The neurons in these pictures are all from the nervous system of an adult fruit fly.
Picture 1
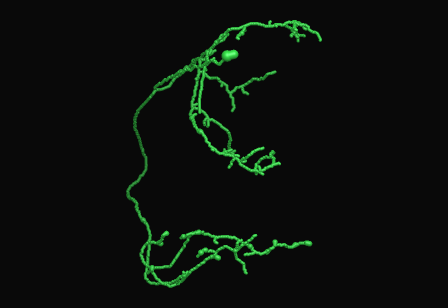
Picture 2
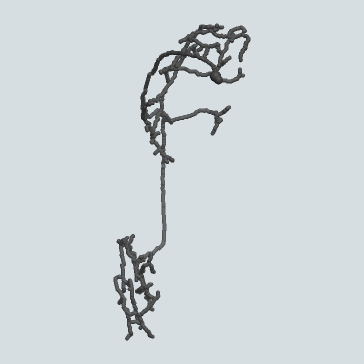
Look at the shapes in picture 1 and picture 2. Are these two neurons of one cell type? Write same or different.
different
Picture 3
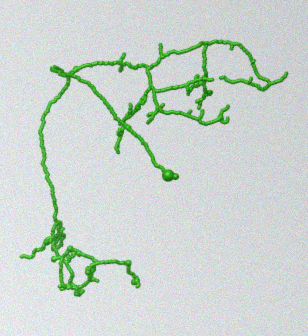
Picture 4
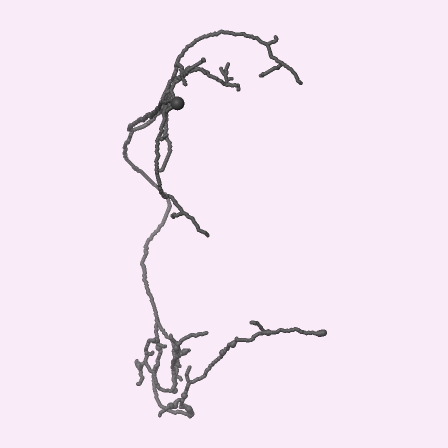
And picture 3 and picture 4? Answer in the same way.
same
